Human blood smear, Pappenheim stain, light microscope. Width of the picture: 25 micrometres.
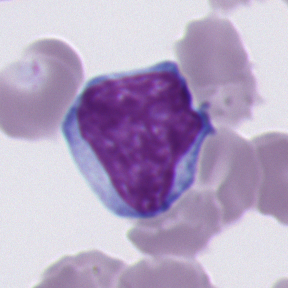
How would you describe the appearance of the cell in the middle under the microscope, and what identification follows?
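Angular, irregular outline, not round; about 14 micrometres across. Nucleus fills about 70% of cell area. Chromatin clumped: darker purple areas, paler streaks between. Cytoplasm pale blue, darker blue at cell edge; widest band on lower left side of nucleus. Typical lymphocyte.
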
